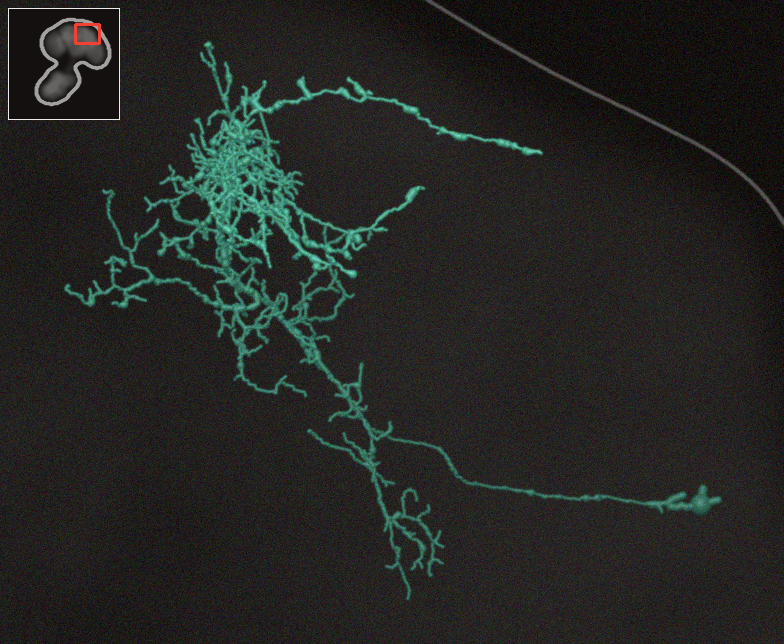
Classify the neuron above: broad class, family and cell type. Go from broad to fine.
central-brain intrinsic neuron; hemilineage DL2_dorsal; SMP189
